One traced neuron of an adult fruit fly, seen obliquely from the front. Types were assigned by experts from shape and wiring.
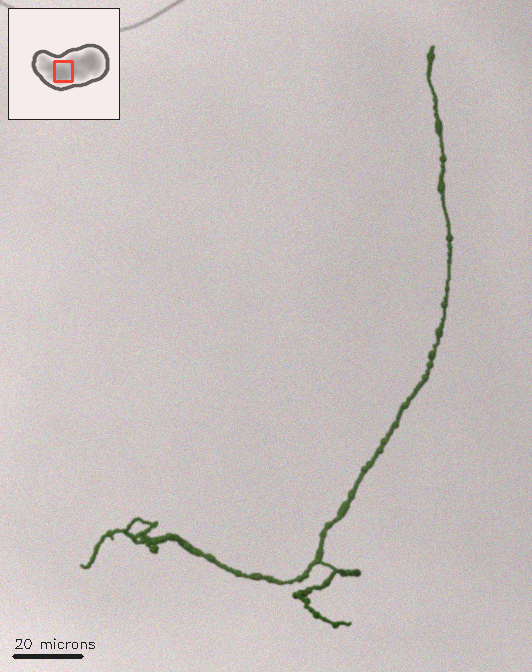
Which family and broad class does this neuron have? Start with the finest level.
class mechanosensory tactile; sensory neuron entering the nerve cord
